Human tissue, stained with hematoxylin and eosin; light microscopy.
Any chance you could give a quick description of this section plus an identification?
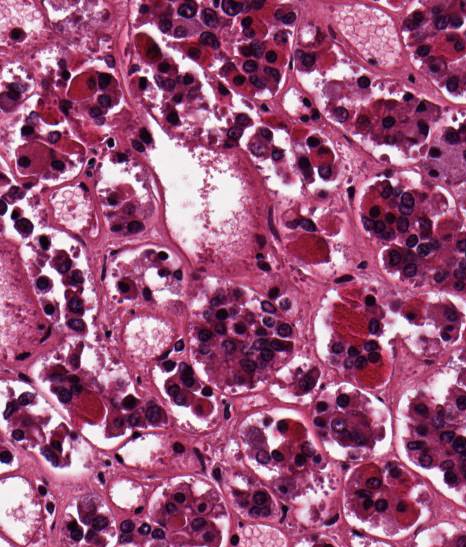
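Within the nests, scattered cells have intensely red cytoplasm. Most of the other cells have paler, granular pink-purple cytoplasm. In the upper centre lies a large pale space holding wispy pink material. The field contains no fat cells. This section is pituitary.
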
